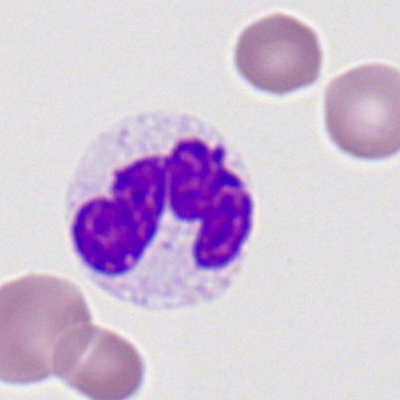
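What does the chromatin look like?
Dark purple and coarsely clumped.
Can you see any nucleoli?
No, none are visible in the nucleus.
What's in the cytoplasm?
Fine, faint lilac granules, and no vacuoles.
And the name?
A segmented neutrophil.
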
